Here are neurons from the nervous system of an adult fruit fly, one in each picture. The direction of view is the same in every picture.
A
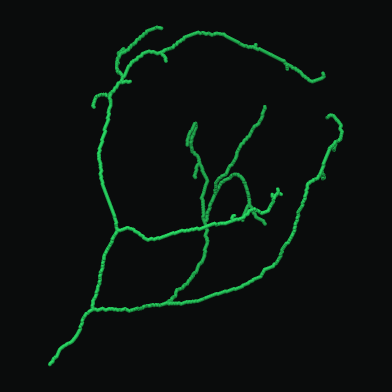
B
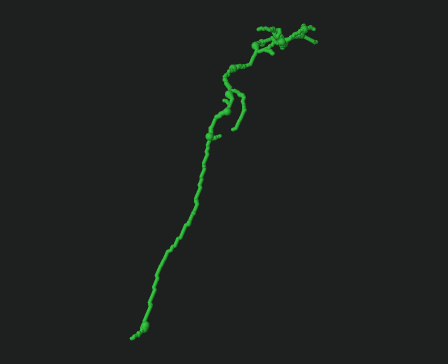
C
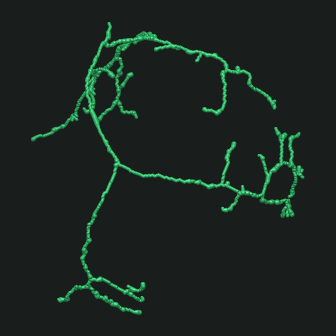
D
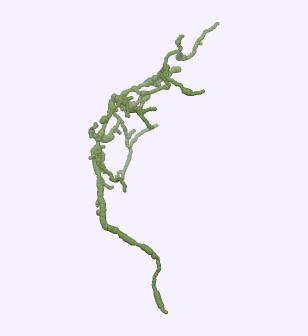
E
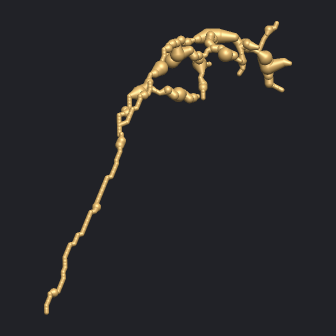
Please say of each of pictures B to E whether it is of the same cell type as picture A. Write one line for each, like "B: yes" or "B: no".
B: no
C: yes
D: no
E: no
